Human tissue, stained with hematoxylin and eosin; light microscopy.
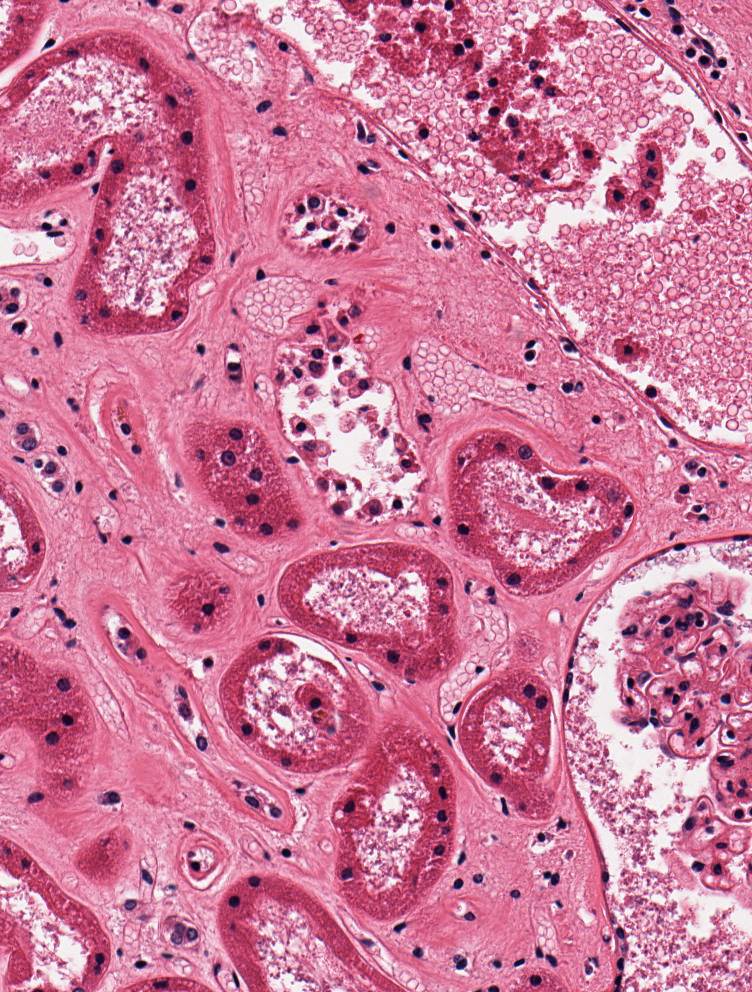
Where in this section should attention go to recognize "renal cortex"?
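This section is renal cortex.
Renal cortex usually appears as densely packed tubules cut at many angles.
In keeping with that, many tubules cut in cross and oblique section are scattered across the left and centre of the field. A single layer of cuboidal cells with deep pink granular cytoplasm and round dark nuclei lines them, and most lumens hold pale pink granular debris rather than lying empty.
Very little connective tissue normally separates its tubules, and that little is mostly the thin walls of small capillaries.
Less in keeping, the tubules here are separated by stroma of pale pink fibrous tissue with scattered small elongated nuclei.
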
